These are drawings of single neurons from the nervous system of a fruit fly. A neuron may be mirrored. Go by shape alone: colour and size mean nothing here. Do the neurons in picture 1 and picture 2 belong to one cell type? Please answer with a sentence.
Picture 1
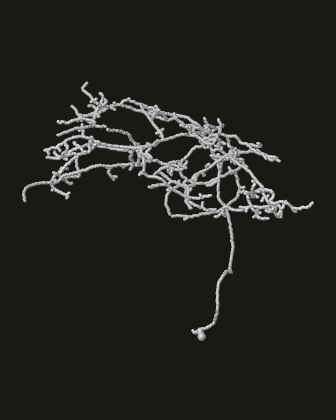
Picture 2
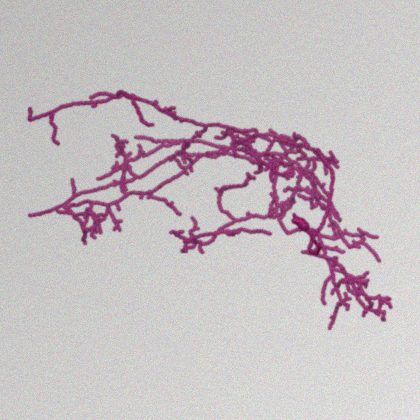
They are of the same cell type.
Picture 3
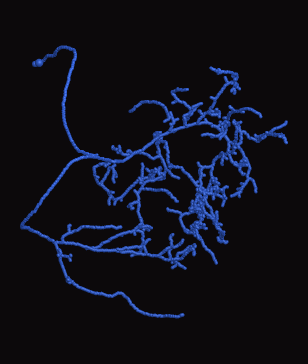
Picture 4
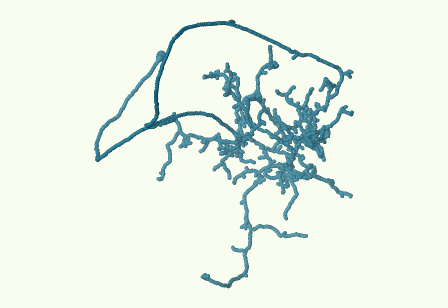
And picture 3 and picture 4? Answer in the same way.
They are of the same cell type.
